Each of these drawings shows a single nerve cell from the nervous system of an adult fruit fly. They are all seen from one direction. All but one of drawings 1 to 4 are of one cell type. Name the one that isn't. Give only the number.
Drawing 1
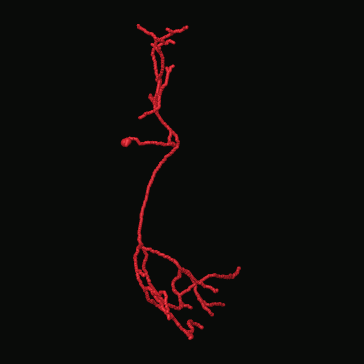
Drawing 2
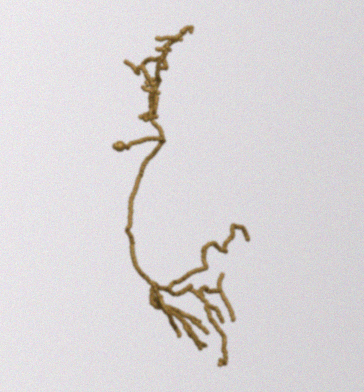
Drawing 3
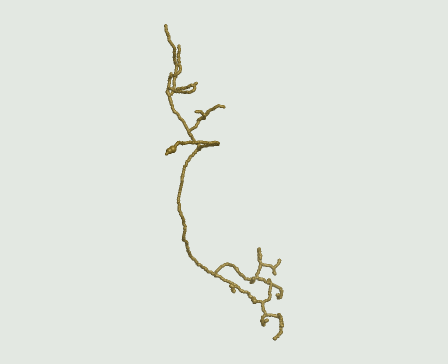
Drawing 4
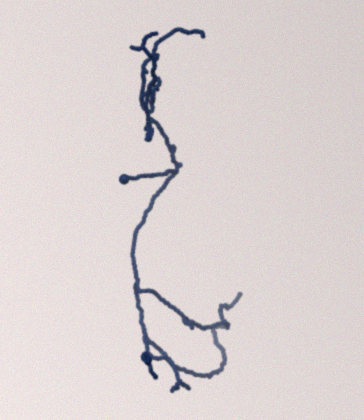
3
